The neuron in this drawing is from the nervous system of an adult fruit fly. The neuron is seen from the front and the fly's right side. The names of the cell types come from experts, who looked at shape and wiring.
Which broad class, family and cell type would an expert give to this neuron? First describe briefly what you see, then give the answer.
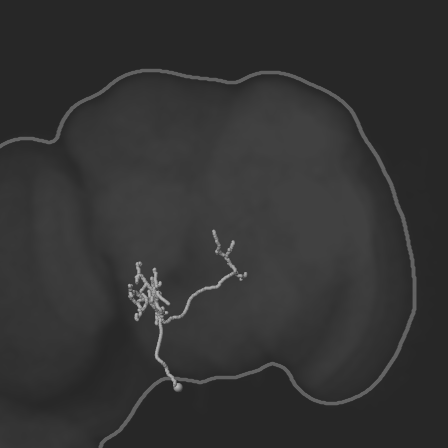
The cell body can be seen at the bottom of the picture. As drawn here it is taller than it is wide. It is a central-brain intrinsic neuron. The family is hemilineage LB3. The cell type is GNG376.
